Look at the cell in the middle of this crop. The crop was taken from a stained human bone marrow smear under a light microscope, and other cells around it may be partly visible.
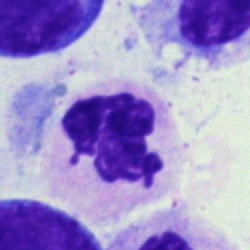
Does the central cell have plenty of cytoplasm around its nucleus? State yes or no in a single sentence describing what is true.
Yes, there is abundant cytoplasm in this cell.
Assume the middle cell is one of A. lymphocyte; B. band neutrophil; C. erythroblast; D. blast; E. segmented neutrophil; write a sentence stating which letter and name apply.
The cell positioned centrally is a segmented neutrophil, as given in option E, which is correct.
